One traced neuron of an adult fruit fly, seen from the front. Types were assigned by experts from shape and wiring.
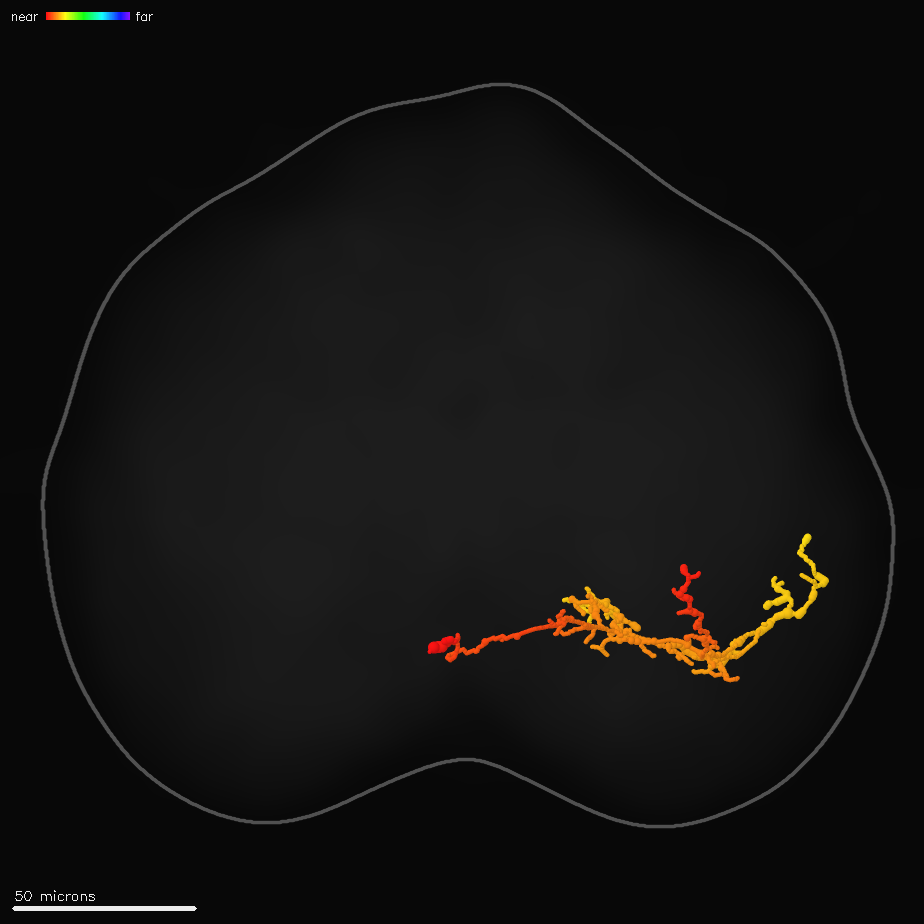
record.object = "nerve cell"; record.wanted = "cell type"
IN14A038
